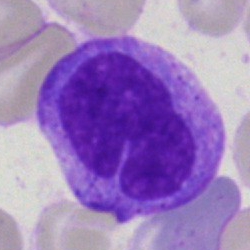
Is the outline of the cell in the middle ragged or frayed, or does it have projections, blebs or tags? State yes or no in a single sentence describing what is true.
Yes, the cell is bounded by a rough outline rather than a smooth one.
